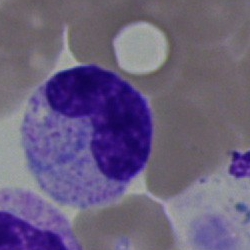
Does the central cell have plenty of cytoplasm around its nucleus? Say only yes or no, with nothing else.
Yes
